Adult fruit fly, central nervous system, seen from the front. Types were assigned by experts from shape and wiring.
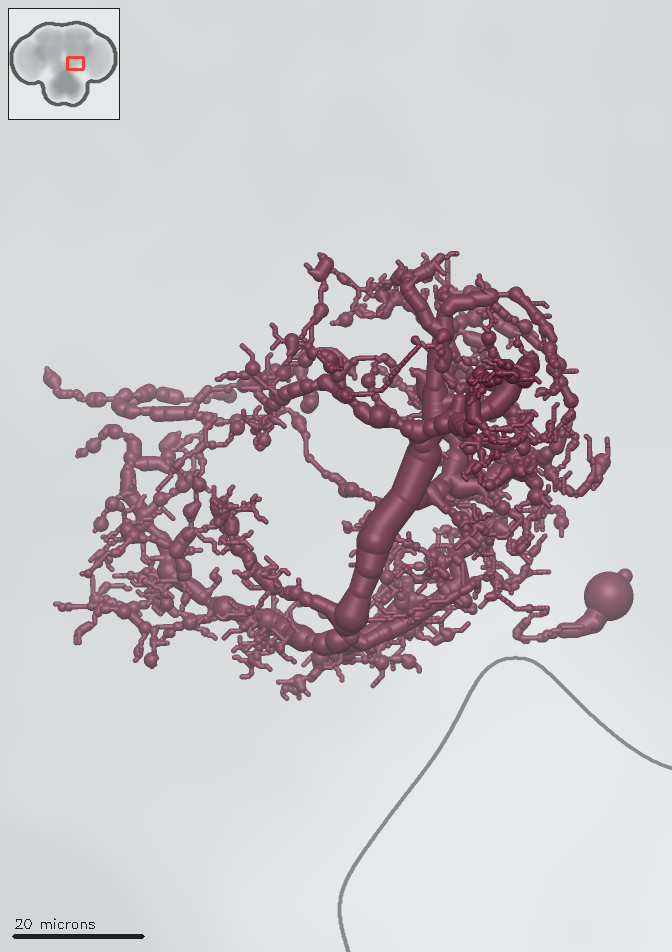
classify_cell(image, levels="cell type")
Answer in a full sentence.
The cell type is CB0307.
